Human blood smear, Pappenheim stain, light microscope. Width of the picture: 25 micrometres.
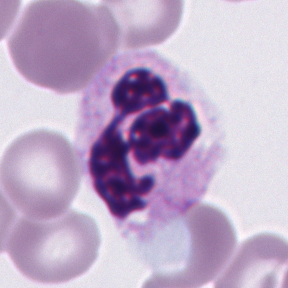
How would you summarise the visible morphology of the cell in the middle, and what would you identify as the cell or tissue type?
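The nucleus has dark purple, coarsely clumped chromatin and no visible nucleoli. Abundant pale pinkish-lilac cytoplasm carries scattered fine, small pinkish-violet granules. Designation: segmented neutrophil.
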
